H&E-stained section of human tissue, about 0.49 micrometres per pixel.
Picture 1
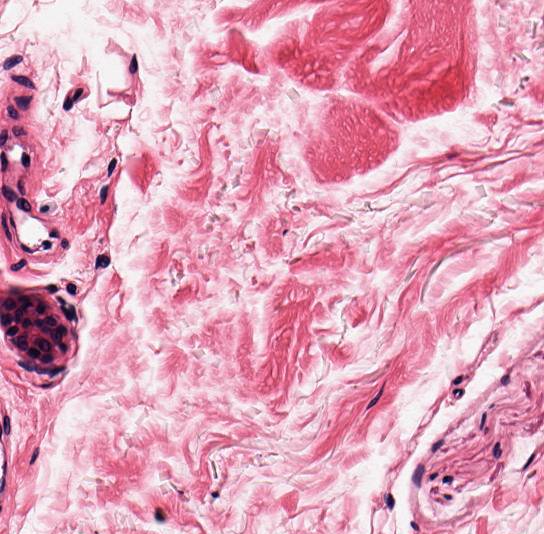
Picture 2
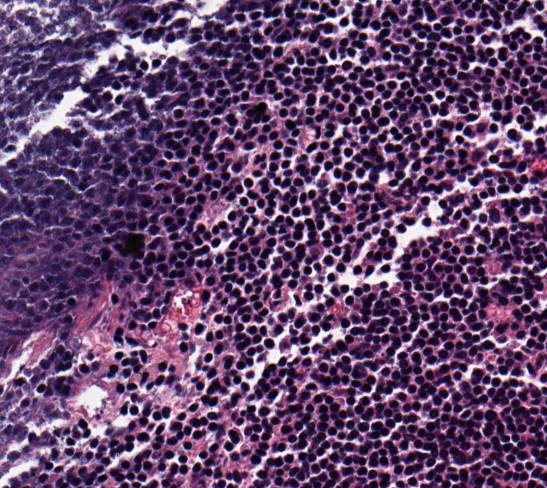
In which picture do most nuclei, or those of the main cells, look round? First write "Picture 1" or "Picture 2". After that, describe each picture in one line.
Picture 2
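In picture 1: Nuclei are sparse in the central stroma, with only a few scattered small dark spindle-shaped ones.
In picture 2: The cells are mostly small lymphocytes with round, dark-staining nuclei and very scant cytoplasm.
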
